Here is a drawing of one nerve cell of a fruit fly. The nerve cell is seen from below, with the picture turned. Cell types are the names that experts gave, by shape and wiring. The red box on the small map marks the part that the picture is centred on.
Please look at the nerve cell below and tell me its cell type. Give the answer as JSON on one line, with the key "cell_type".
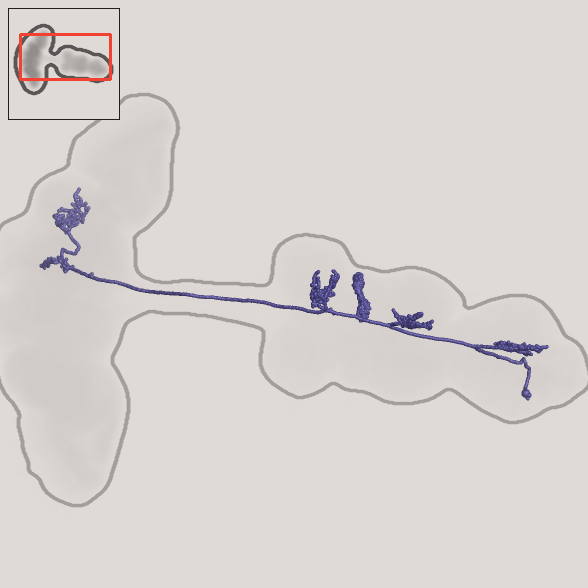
{"cell_type": "AN05B102c"}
